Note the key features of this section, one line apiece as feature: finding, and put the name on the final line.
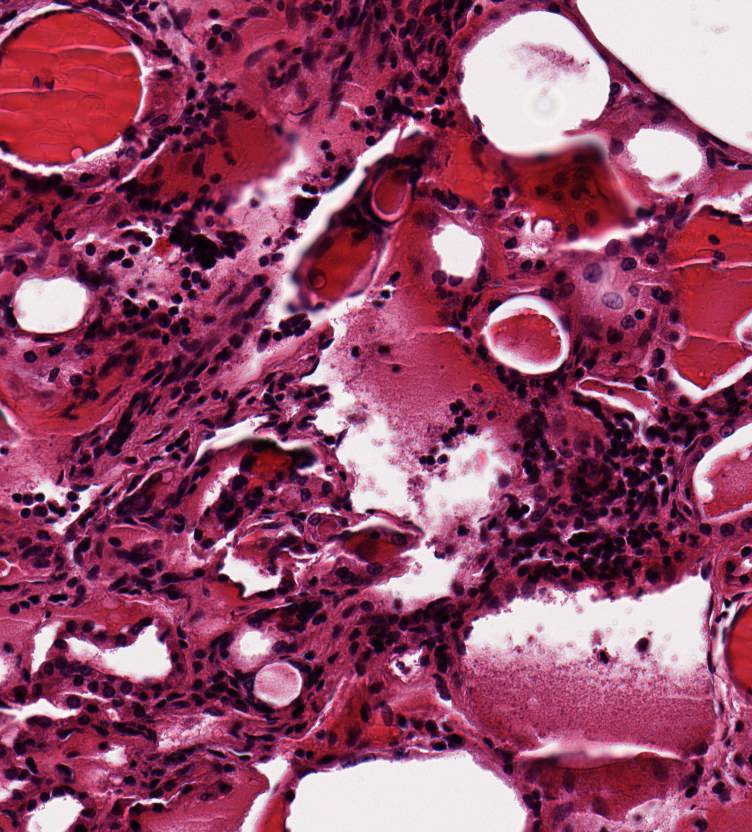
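Follicles: rounded follicle-like spaces, varying size, across whole field, cellular stroma between
Contents: many follicles filled with dense, deep red, homogeneous material
Upper right cells: few, large round pale nuclei, abundant pink cytoplasm
Granular material: pale pink, partly filling spaces, centre and lower right
Identity: thyroid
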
